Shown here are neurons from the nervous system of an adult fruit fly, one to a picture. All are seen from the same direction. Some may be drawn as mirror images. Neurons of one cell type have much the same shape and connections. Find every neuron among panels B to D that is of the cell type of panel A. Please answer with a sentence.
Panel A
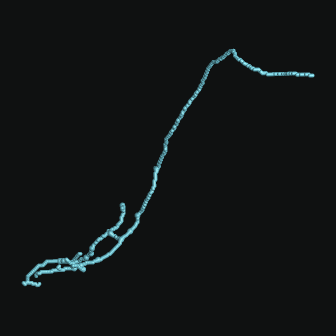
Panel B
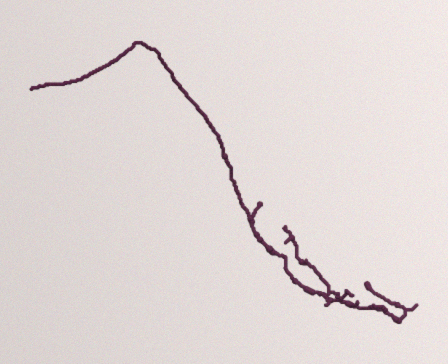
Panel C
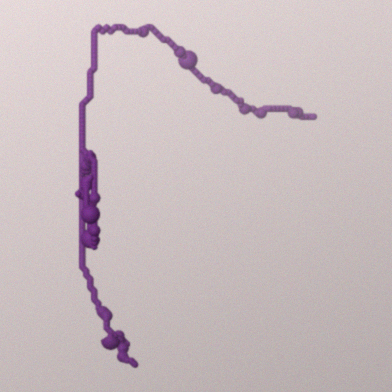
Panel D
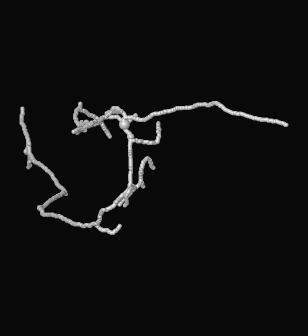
Panel B is of the same cell type.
